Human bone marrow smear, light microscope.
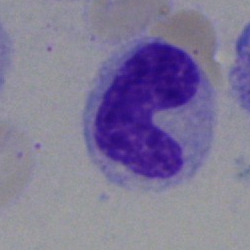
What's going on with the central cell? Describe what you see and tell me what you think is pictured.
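Look first at the nucleus: it is kidney-shaped, with a deep notch opening to the right. It fills most of the cell and sits toward the left side. Its chromatin is dark purple and coarsely clumped, broken by small paler patches. The pale greyish-blue cytoplasm is widest inside that notch on the right. This is a band neutrophil.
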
